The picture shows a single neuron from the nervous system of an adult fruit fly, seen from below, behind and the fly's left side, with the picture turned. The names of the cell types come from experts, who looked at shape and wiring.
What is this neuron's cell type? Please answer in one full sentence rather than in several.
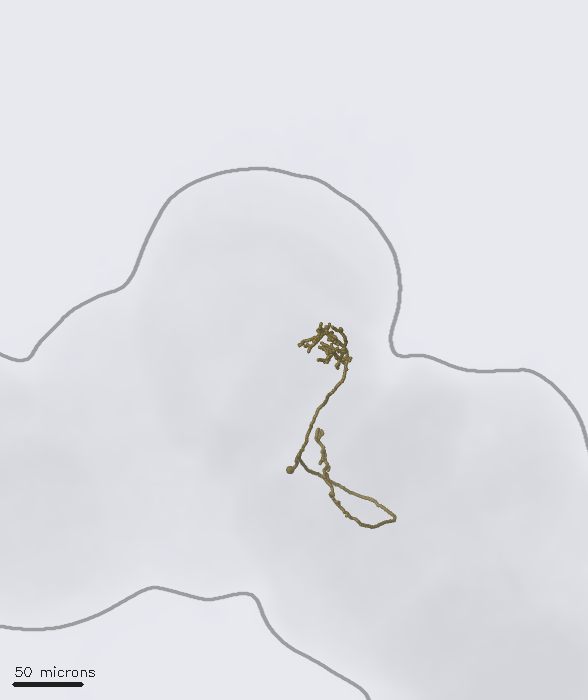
Cell type LC6 is what this neuron is.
